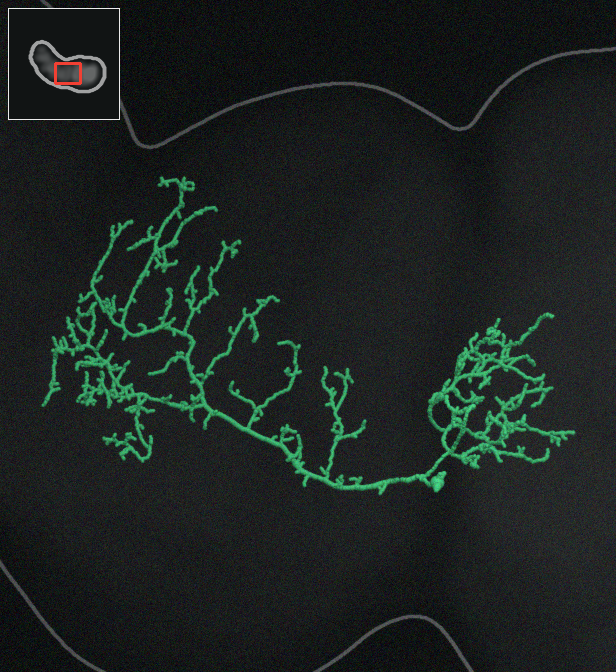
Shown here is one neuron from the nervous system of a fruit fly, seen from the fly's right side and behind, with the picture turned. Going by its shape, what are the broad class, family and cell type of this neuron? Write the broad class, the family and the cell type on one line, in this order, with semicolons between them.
visual projection neuron; MeVP; MeVP17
